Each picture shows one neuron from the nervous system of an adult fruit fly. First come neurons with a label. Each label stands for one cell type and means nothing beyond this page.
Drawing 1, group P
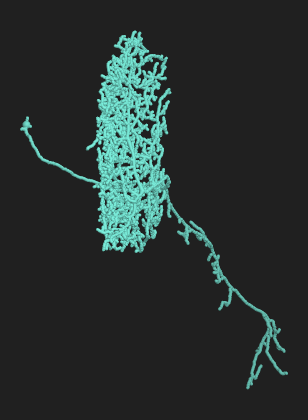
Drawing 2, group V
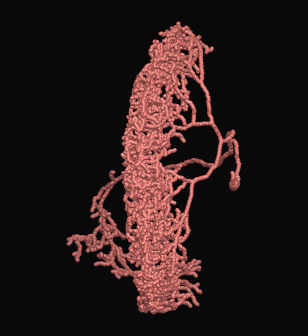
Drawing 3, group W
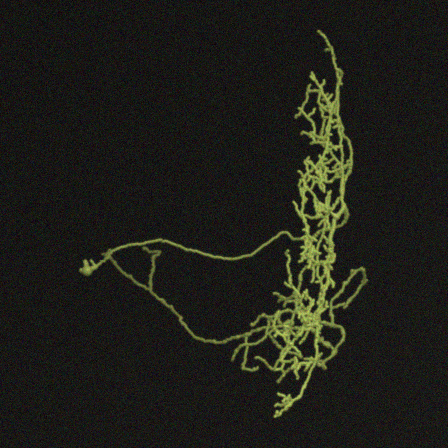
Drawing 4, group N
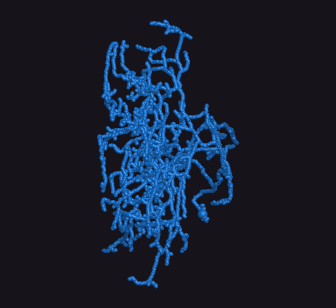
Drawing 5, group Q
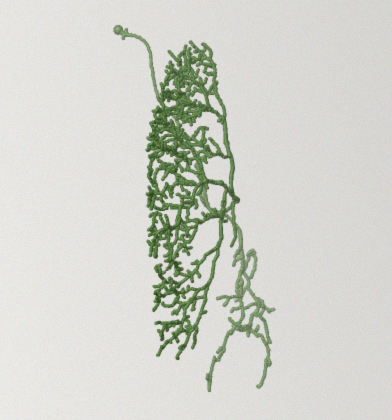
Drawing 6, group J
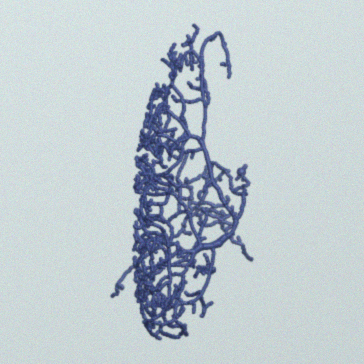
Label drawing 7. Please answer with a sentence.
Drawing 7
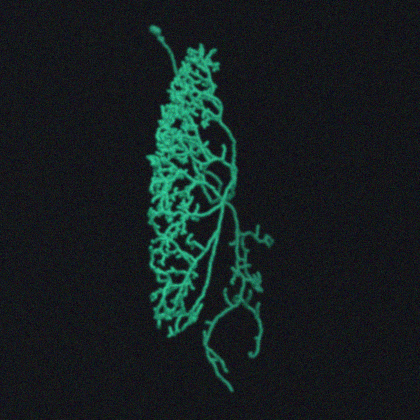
It belongs to group Q.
